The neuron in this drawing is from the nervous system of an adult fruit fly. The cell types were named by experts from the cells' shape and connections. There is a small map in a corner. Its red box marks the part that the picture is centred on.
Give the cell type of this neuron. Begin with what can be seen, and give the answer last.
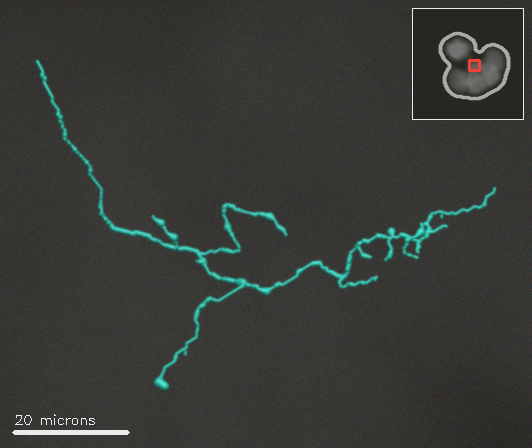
The drawing shows no cell body. From left to right in the picture it spans about 80 microns. This is a sensory neuron entering the brain. Its cell type is TPMN1.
